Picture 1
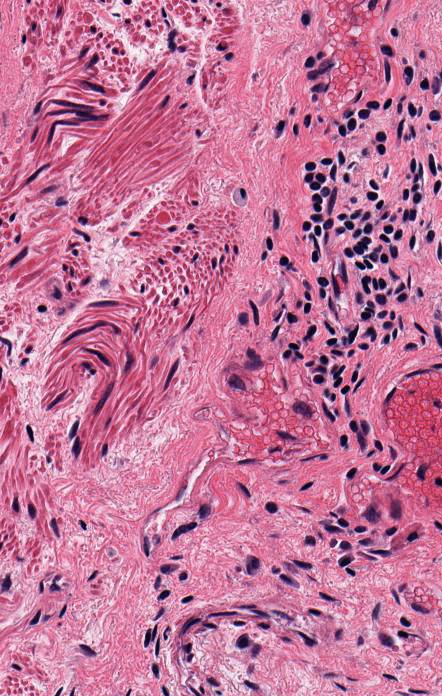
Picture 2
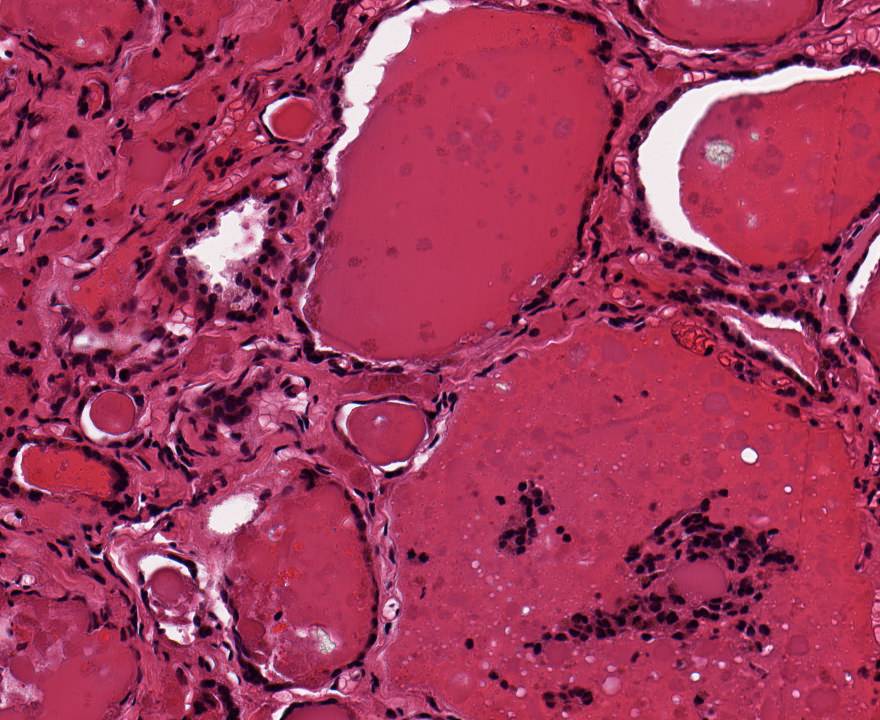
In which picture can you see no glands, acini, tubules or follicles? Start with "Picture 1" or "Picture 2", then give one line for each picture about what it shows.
Picture 1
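Picture 1: No epithelium or glands are present anywhere in the field.
Picture 2: The field is made up of rounded follicles of widely varying size filled with pink colloid.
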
